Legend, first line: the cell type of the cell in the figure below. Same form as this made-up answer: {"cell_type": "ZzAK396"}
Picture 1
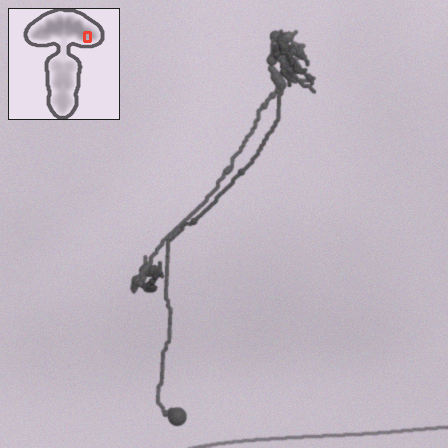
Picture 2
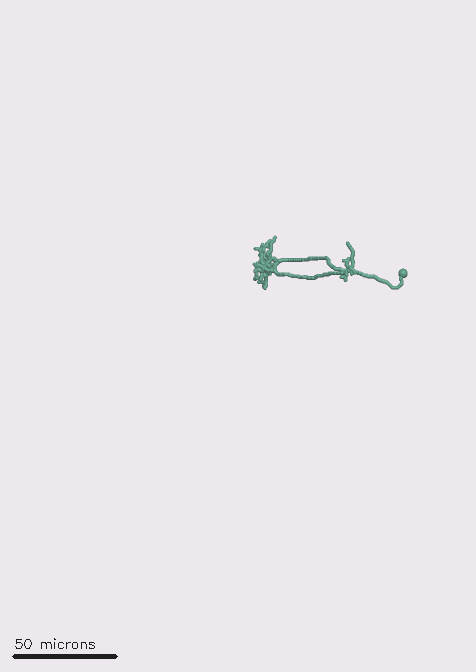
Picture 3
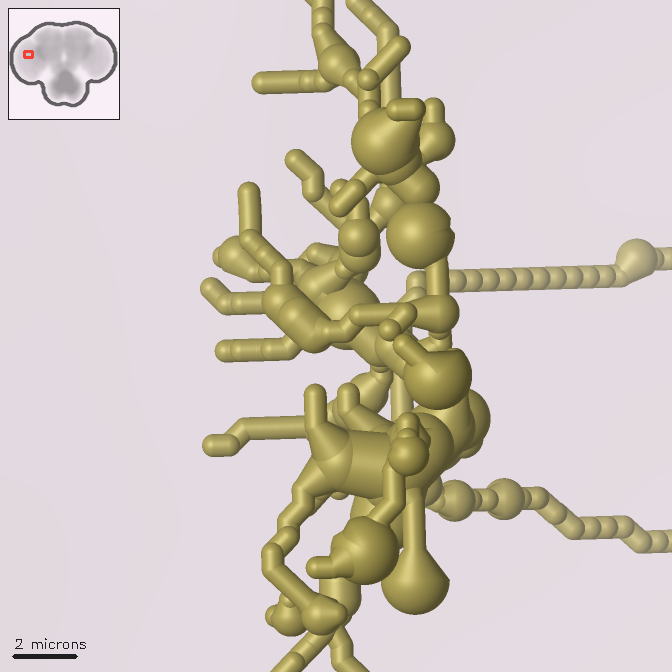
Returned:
{"cell_type": "T4a"}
